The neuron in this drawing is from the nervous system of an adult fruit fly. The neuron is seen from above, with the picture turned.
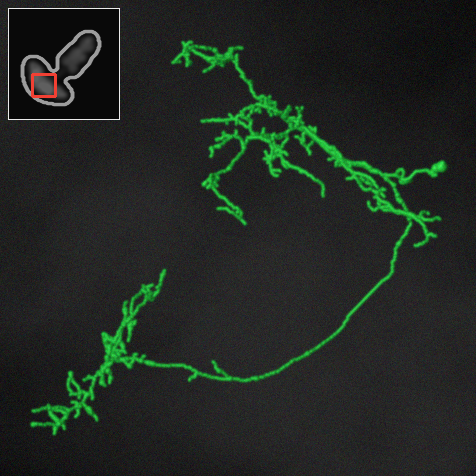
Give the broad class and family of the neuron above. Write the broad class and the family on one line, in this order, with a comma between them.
central-brain intrinsic neuron, hemilineage PSp1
